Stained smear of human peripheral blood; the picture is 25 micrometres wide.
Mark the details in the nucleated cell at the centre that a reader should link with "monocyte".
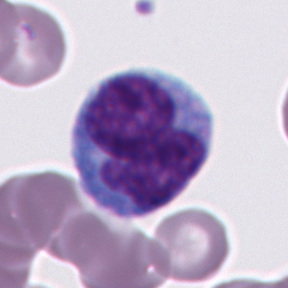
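The outline's roughly round and smooth. The nucleus is deeply indented, which folds it into a two-lobed shape, and no distinct nucleoli show in it. In the cytoplasm you won't see any coarse granules.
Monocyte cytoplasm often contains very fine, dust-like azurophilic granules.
So the absence of coarse granules here sits comfortably with a monocyte.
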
